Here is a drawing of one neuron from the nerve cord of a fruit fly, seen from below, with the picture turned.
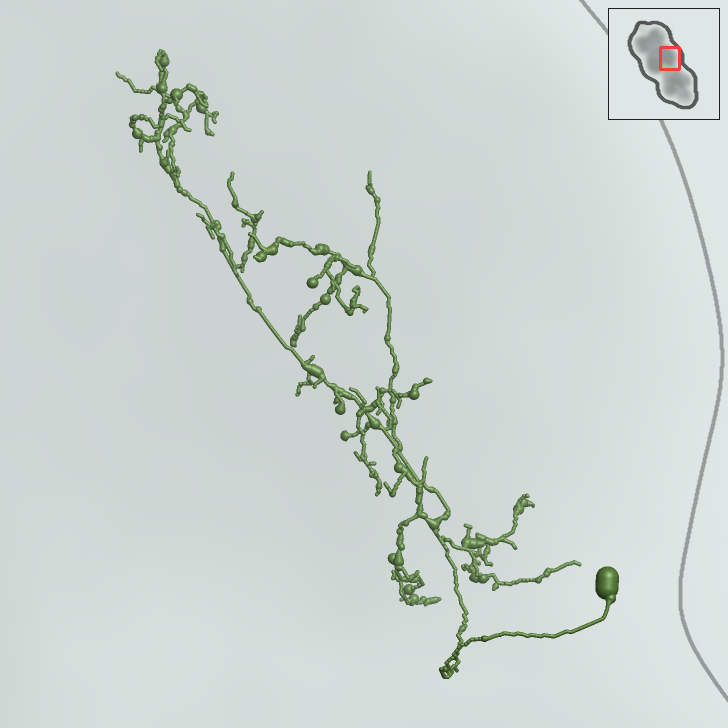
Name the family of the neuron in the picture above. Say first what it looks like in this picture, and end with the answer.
Dozens of branch ends can be seen. As drawn here it is taller than it is wide. Its broad class is nerve-cord intrinsic neuron. The family is hemilineage 20A.22A.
